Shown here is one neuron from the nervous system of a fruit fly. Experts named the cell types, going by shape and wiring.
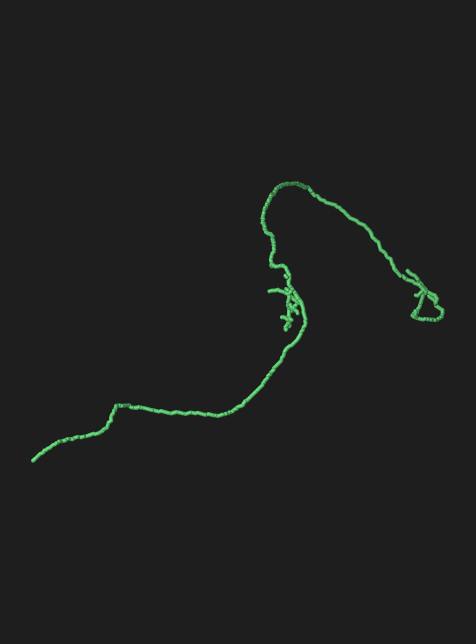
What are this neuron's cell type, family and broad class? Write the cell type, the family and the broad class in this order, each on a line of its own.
ORN_VM6v
class olfactory
sensory neuron entering the brain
